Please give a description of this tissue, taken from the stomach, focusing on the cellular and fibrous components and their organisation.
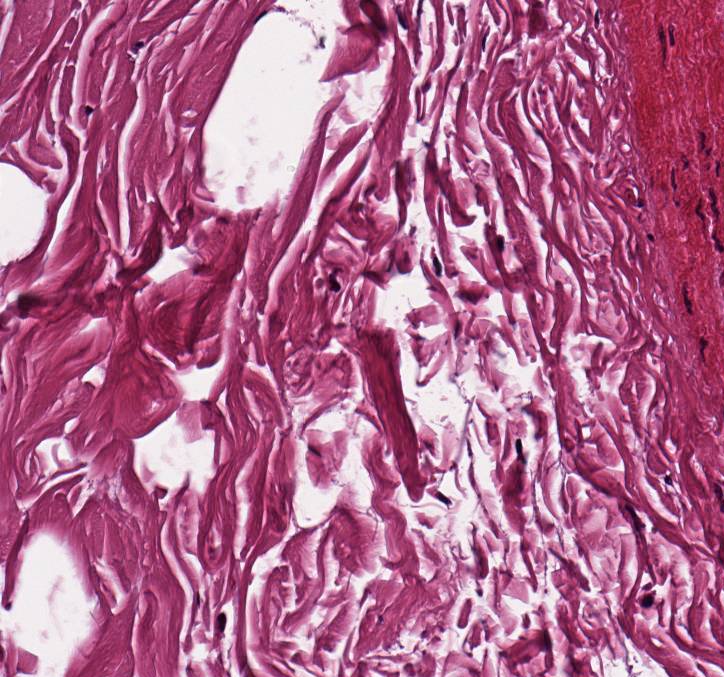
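In the right half of the field, the bundles run mainly from top to bottom. Cells are sparse; you'll find them only as a few small, dark, elongated nuclei scattered between the bundles. Notice there's no epithelium anywhere in the field. Down the right edge runs a band of more compact, more deeply red tissue.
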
